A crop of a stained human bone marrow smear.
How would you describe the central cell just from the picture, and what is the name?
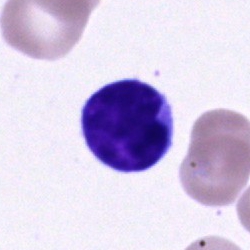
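Nearly the whole cell is filled by the nucleus, leaving very scant cytoplasm. A small indentation marks the nucleus at its upper right. Its chromatin is dense and stained deep purple. The only cytoplasm in view is a small pale bluish patch, also at the upper right. The cell is a lymphocyte.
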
